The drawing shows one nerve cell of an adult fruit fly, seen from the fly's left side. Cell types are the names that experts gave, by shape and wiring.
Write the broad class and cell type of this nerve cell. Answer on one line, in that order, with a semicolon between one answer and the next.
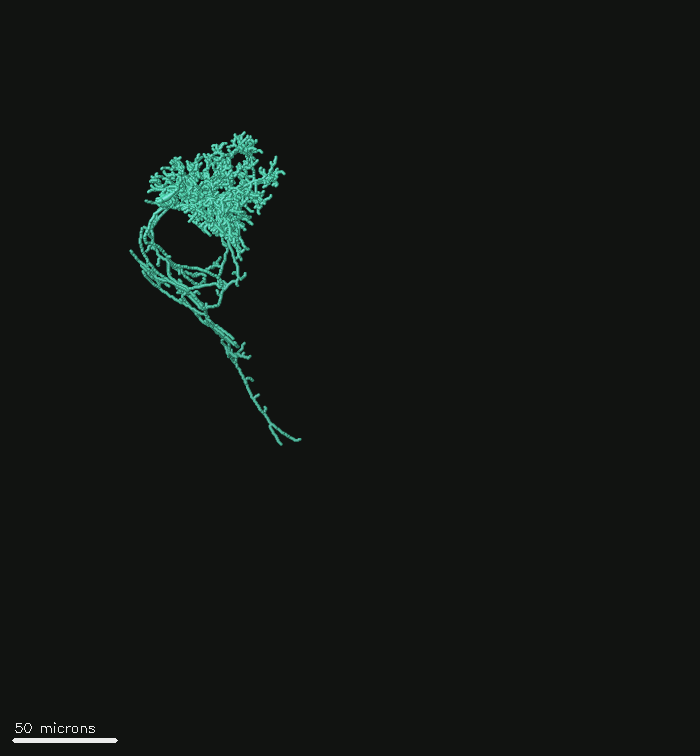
central-brain intrinsic neuron; CRE042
